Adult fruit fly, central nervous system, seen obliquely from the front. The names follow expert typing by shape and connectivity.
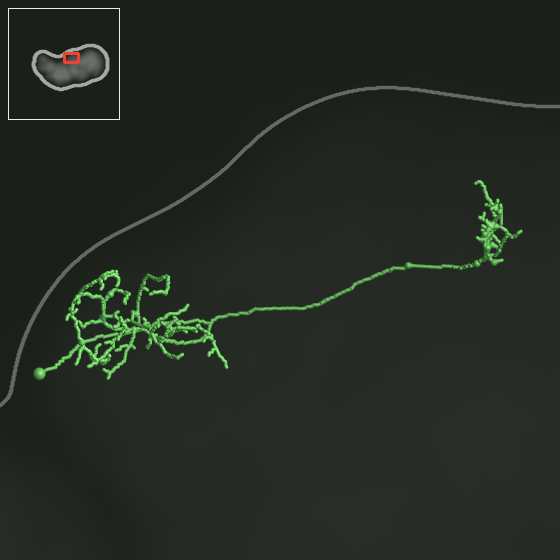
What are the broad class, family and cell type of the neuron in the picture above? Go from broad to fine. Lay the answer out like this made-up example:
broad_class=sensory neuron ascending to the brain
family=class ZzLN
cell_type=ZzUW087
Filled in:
broad_class=central-brain intrinsic neuron
family=hemilineage DL2_dorsal
cell_type=CB2910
